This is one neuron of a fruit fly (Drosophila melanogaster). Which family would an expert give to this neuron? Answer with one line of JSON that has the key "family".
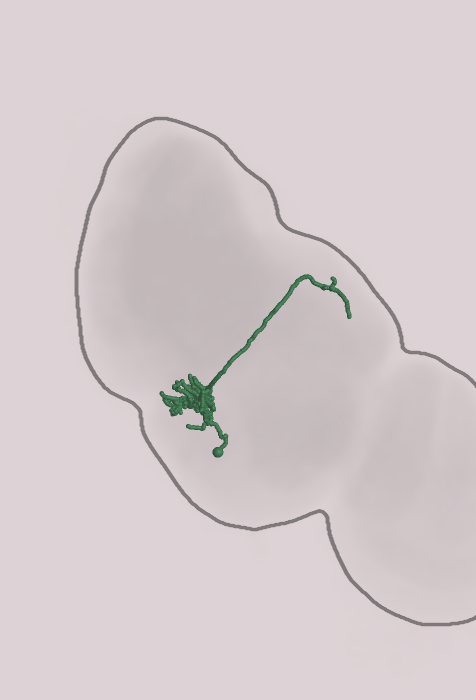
{"family": "hemilineage ALl1_ventral"}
